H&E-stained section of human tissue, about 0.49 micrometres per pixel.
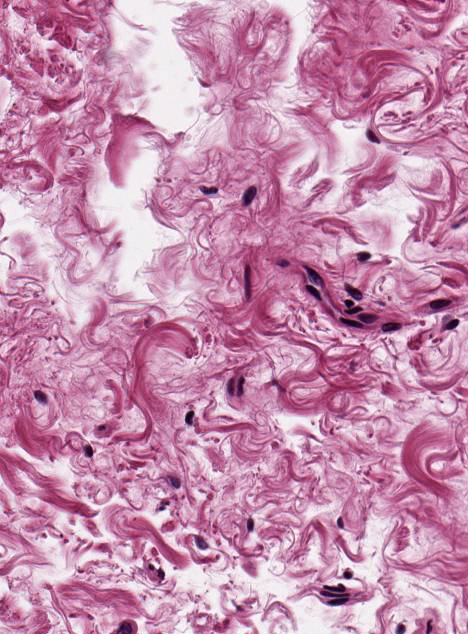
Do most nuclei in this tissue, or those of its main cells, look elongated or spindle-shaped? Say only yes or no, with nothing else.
Yes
